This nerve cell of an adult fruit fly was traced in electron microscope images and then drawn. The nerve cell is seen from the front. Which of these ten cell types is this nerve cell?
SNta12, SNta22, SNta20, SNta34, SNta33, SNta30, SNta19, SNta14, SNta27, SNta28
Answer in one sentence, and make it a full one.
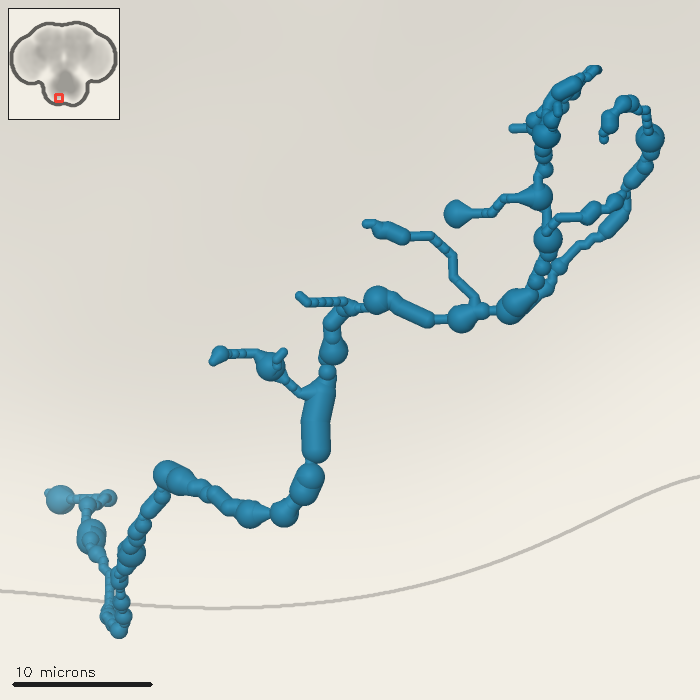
Included in the cell type SNta34 is this nerve cell.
